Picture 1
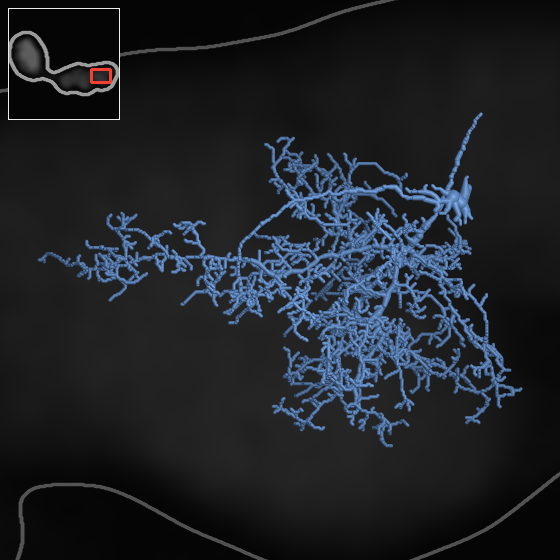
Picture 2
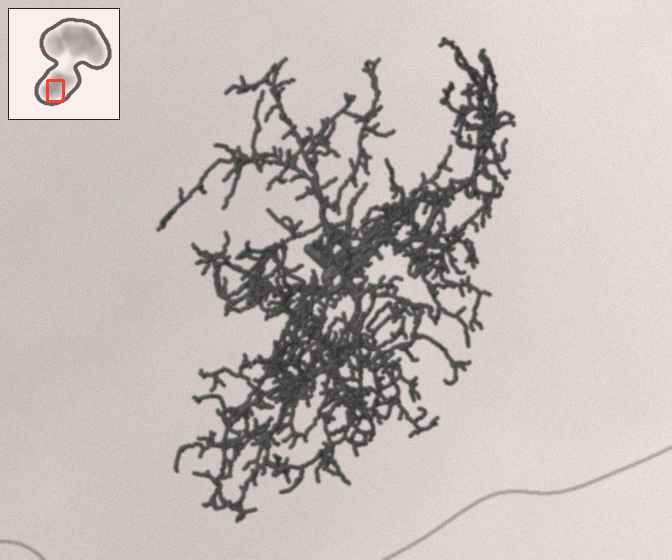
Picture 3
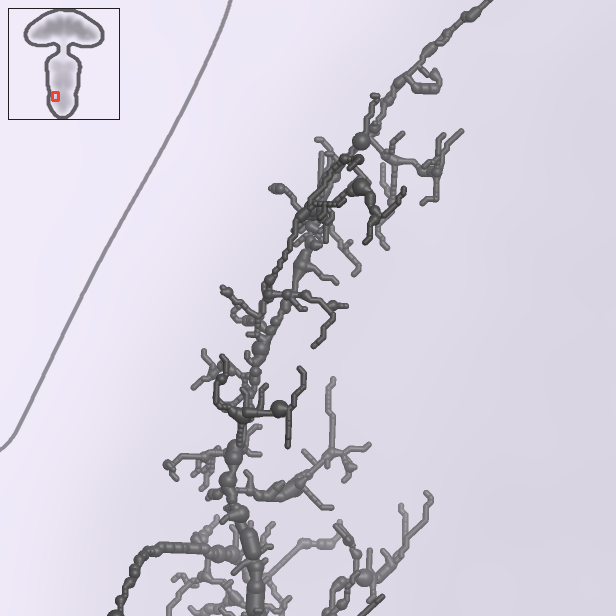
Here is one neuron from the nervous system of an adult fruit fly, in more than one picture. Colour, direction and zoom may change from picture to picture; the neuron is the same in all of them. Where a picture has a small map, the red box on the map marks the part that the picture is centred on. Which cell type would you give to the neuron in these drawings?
Tergotr. MN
